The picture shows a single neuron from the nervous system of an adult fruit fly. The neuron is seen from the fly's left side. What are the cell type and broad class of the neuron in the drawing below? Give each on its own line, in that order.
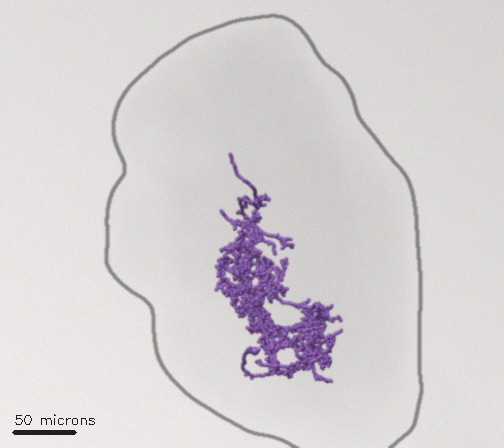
VES089
central-brain intrinsic neuron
